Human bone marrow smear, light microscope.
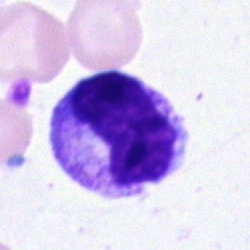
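Metamyelocyte in a stained bone marrow smear. The nucleus is a single unlobed mass set toward the upper right, while a moderate amount of lilac cytoplasm with fine purplish granules fills the lower left. Against the lower-left border of the nucleus the cytoplasm is paler.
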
